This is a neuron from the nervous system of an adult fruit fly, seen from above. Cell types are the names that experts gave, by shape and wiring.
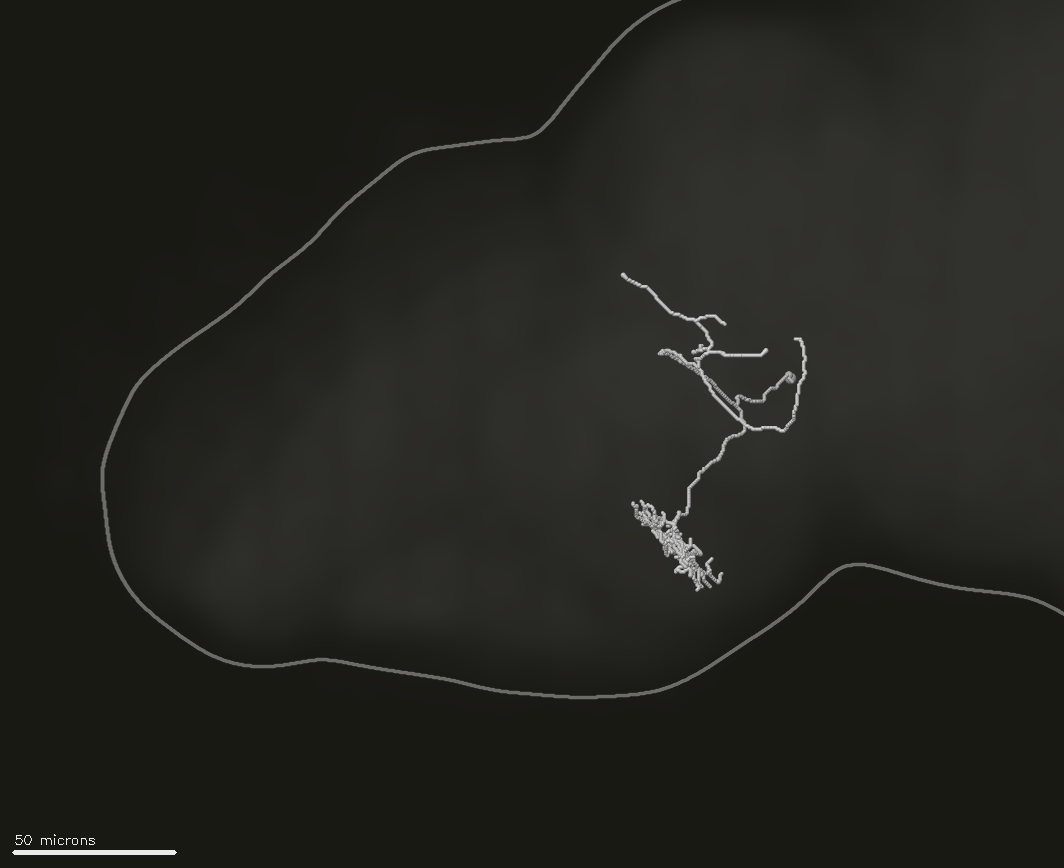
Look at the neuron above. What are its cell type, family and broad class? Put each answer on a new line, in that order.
LC25
LC
visual projection neuron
